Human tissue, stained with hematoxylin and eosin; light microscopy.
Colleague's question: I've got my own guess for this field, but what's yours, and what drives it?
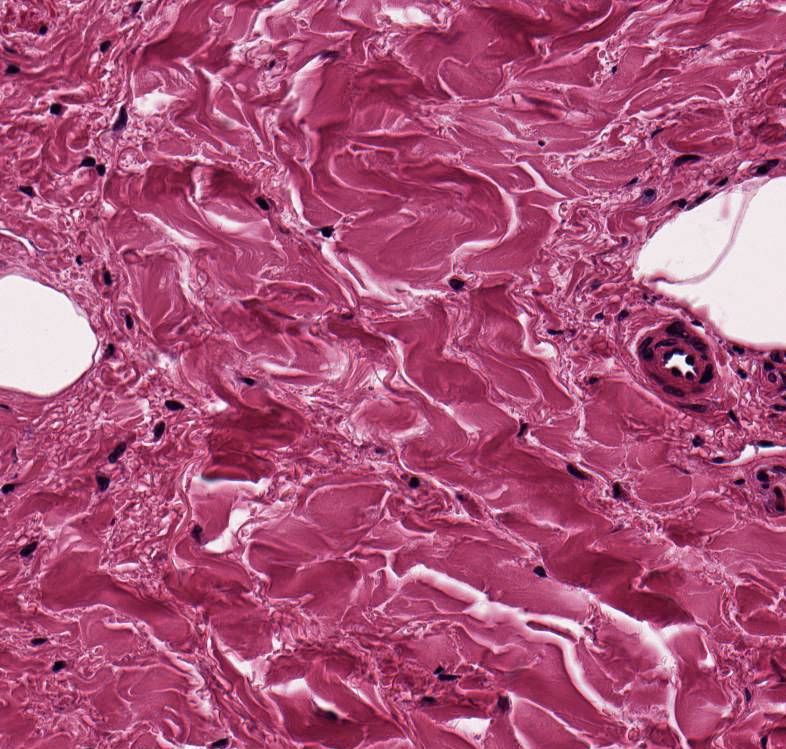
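Tissue: dermis. Collagen: thick, deeply pink bundles fill most of the field, running in many different directions.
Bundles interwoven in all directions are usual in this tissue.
Cells: sparse, with small dark spindle-shaped nuclei scattered singly between bundles. Vessels: a small one with a thick cellular wall and a narrow lumen lies at the right side, just below the upper right clear space. Epithelium: none anywhere in the field.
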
